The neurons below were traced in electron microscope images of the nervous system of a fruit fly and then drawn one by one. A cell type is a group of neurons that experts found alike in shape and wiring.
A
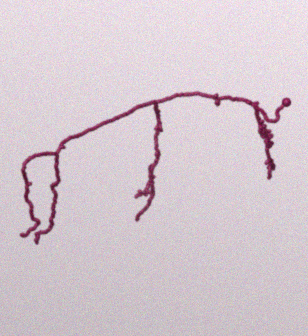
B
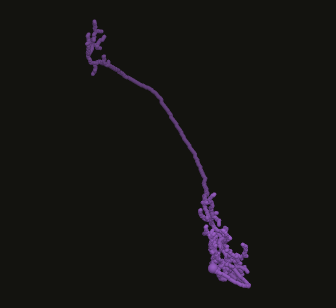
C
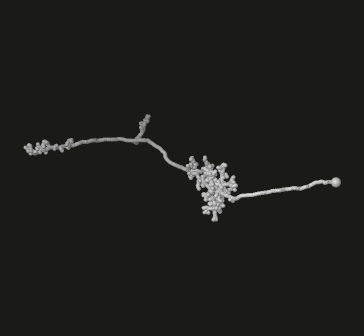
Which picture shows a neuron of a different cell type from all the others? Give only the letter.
A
